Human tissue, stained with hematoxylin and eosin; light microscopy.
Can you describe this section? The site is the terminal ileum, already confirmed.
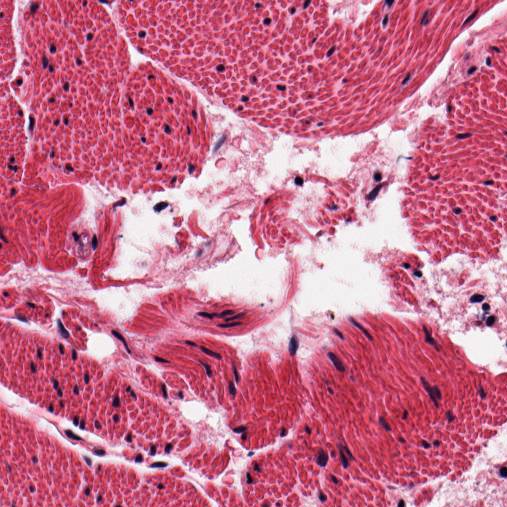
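Looking at the upper field first, I see fibres cut mostly in cross-section. Wherever a fibre is cut across, its nucleus sits centrally, not at the edge. In lengthwise-cut fibres, the nuclei are elongated and follow the fibre axis. The cytoplasm stains a deep, even pink.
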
